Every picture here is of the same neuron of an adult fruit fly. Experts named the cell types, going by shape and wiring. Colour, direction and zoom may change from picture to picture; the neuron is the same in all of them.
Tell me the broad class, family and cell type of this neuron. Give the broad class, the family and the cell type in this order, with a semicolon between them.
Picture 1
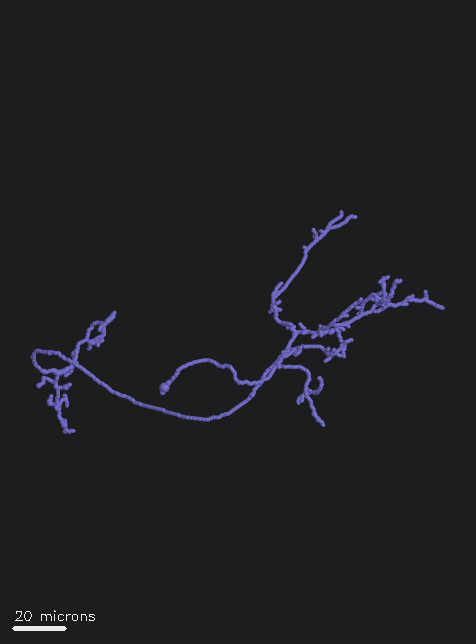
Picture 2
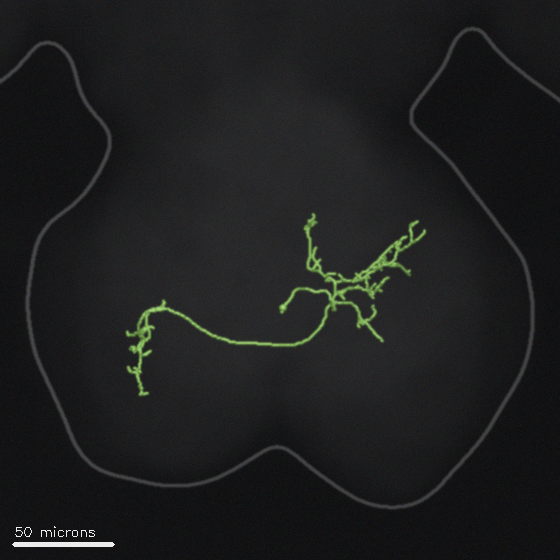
nerve-cord intrinsic neuron; hemilineage 01A; IN01A079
